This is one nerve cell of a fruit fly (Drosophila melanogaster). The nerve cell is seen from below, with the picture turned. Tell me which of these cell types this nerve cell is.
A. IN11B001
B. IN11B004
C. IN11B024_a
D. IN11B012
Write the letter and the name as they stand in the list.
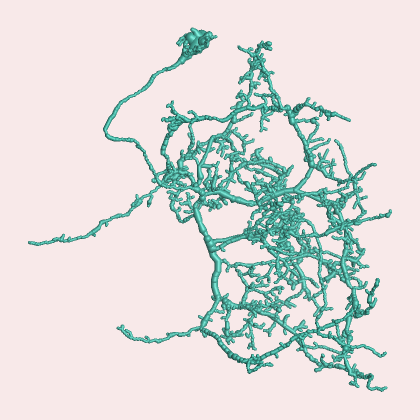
B. IN11B004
